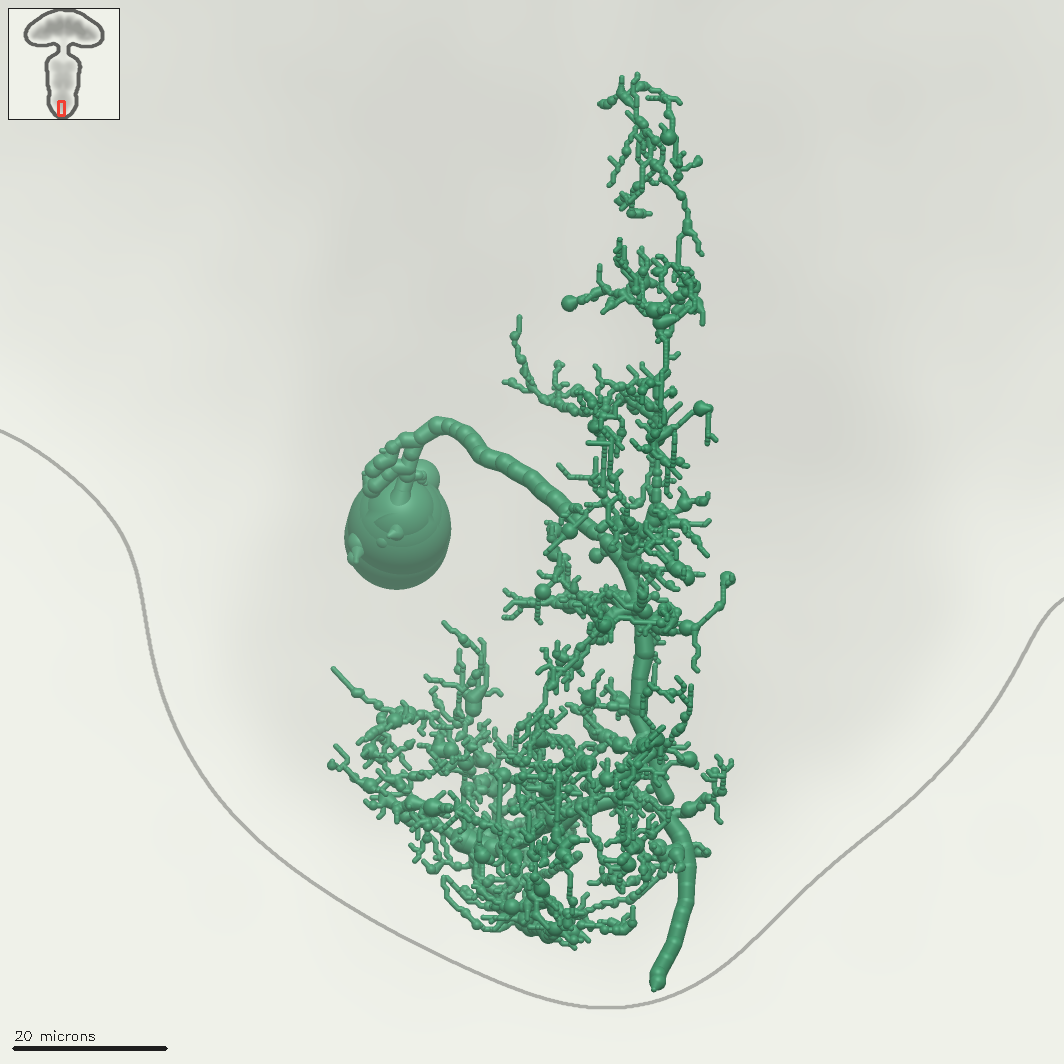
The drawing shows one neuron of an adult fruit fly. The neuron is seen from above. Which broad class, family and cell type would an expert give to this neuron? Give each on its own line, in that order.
motor neuron of the nerve cord
MNad
MNad22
